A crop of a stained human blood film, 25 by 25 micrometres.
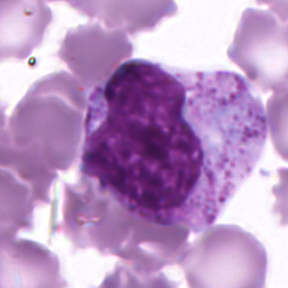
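Metamyelocyte, the central cell. Its nucleus lies off-centre toward the left, and the cytoplasm is widest on the right side of the nucleus. The chromatin is coarse and clumped into darker patches. The cytoplasm is pale lilac.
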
